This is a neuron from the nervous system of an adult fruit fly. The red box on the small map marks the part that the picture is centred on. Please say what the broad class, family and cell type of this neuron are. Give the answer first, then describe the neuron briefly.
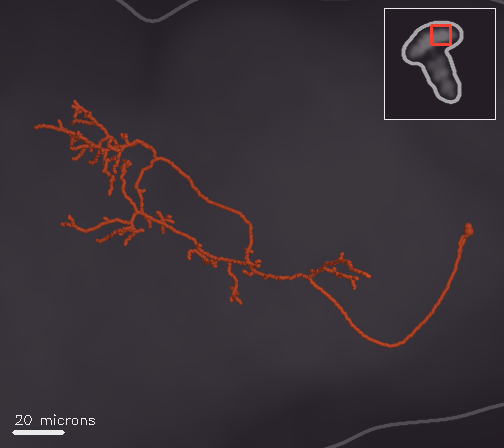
This is a central-brain intrinsic neuron. The family is hemilineage SLPad1_posterior. It is of cell type CB1151. The cell body can be seen on the right of the picture. By the scale bar it is about 180 microns wide in this view. The picture shows dozens of branch ends.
